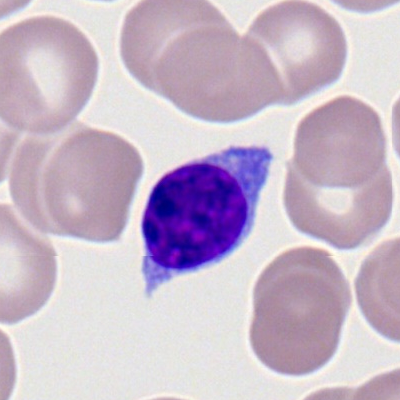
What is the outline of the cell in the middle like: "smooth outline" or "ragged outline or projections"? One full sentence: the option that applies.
In outline, this cell is rough rather than smooth and even.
